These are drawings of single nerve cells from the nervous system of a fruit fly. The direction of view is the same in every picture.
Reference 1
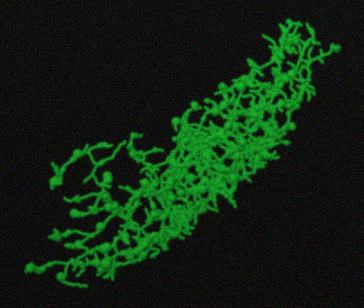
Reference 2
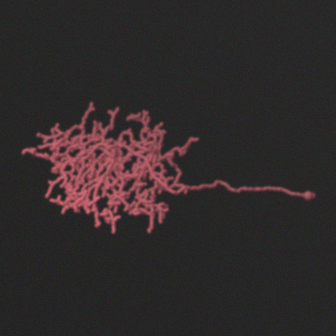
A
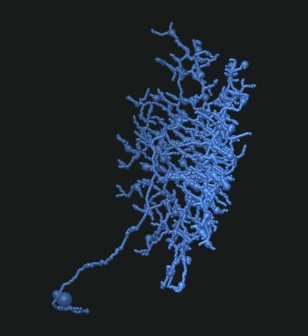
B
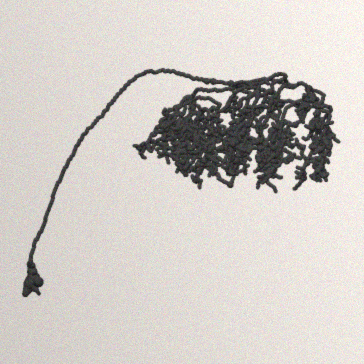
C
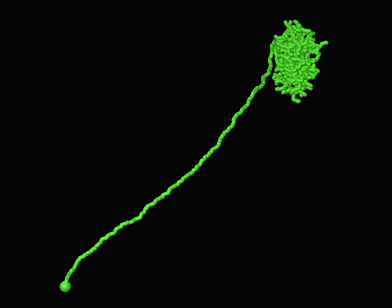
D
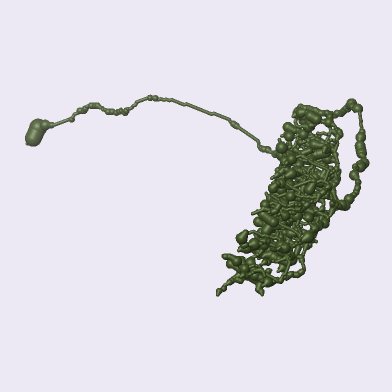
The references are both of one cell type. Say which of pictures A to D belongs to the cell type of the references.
A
